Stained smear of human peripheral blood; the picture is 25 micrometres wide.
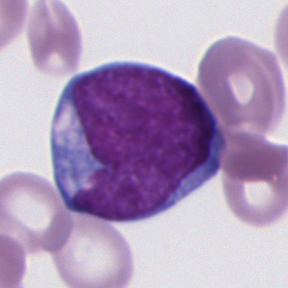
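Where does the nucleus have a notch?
On its left side, and the nucleus fills most of the cell.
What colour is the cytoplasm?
Blue, widest on the left side and only a thin rim elsewhere.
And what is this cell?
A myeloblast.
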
